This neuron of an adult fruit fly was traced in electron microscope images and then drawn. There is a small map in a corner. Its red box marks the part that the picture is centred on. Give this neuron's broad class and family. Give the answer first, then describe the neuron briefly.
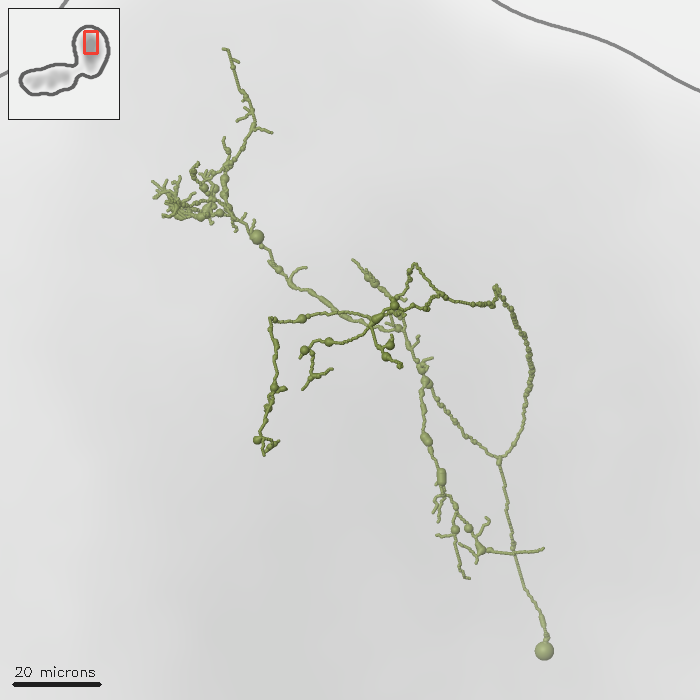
This is a central-brain intrinsic neuron. The family is hemilineage VLPl&p2_lateral. The cell body is at the lower right of the picture. By the scale bar it is about 140 microns tall in this view. Dozens of branch ends can be seen.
